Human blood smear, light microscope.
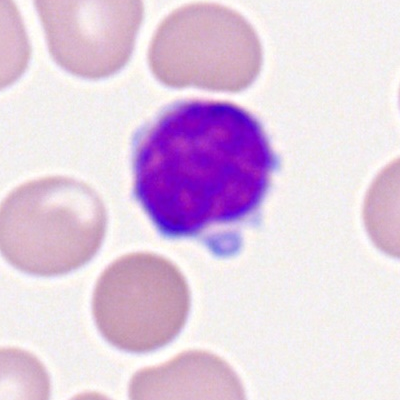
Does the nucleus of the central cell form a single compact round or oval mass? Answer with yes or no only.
Yes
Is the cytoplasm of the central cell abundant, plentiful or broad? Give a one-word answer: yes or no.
No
